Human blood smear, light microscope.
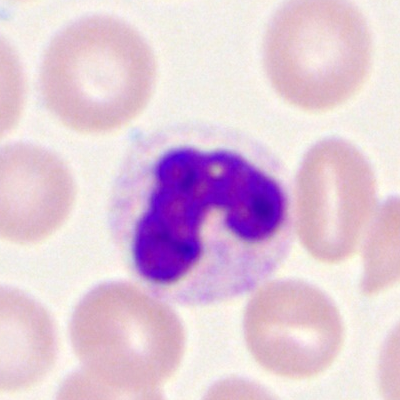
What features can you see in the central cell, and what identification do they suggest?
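Start with the outline: it is round. Next, the chromatin stains a dark purple. Around it, the cytoplasm is a pale pinkish-lilac, and you can see it is sprinkled with fine granules. Put those together, and this cell is a segmented neutrophil.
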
